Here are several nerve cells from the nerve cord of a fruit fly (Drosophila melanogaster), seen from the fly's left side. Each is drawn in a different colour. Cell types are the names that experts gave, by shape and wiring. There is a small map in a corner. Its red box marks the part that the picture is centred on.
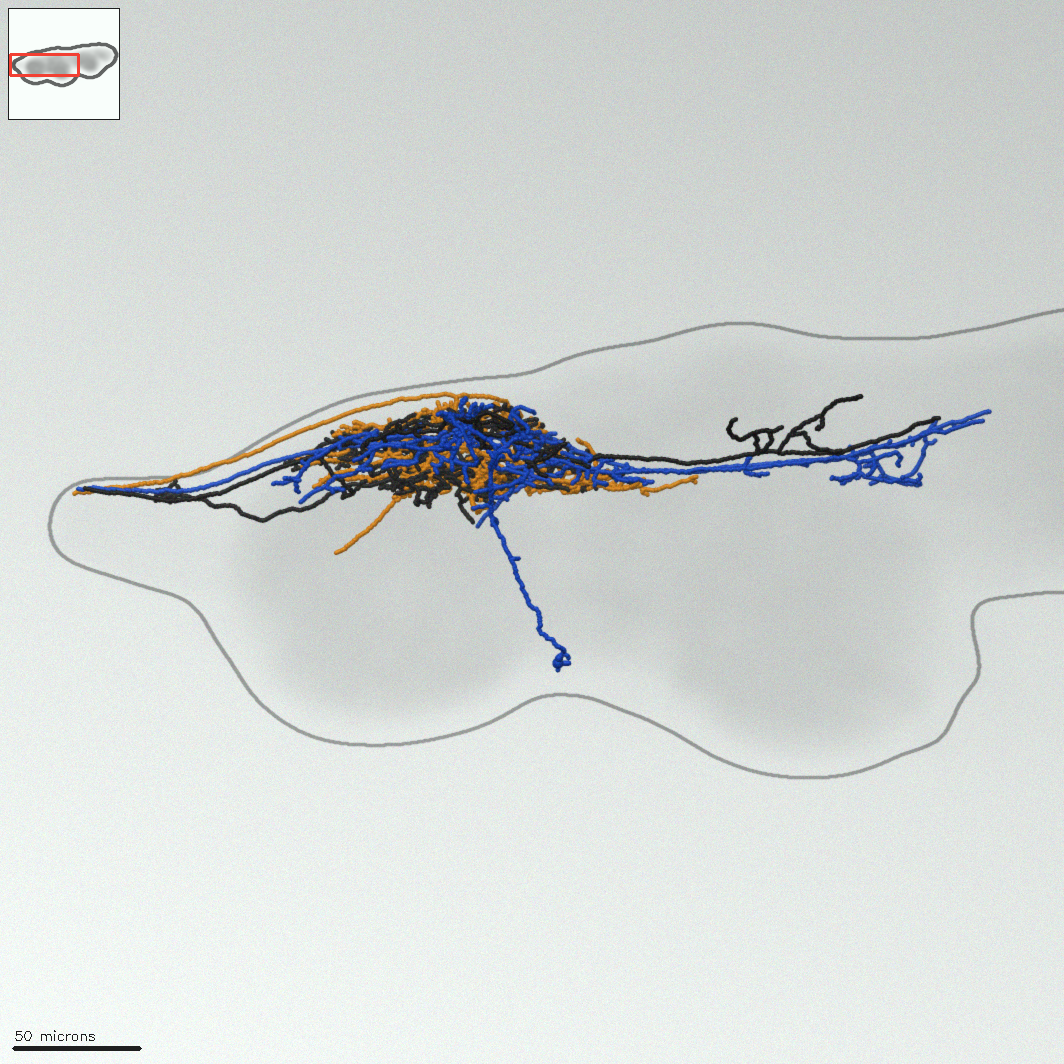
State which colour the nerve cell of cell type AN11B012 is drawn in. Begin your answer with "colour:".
colour: orange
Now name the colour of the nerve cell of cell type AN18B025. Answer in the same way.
colour: black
